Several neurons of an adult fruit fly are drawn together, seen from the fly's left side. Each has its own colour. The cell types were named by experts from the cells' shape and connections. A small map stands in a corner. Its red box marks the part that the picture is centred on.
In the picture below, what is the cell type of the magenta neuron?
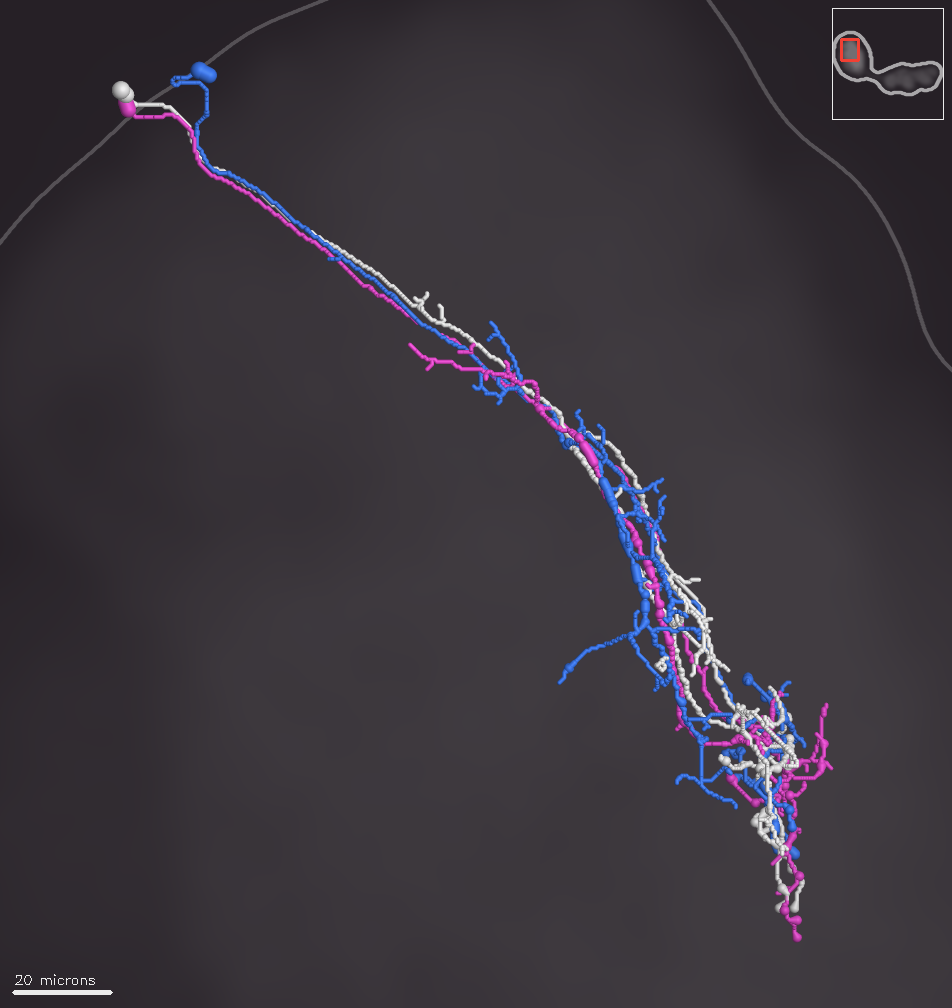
PS005_b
